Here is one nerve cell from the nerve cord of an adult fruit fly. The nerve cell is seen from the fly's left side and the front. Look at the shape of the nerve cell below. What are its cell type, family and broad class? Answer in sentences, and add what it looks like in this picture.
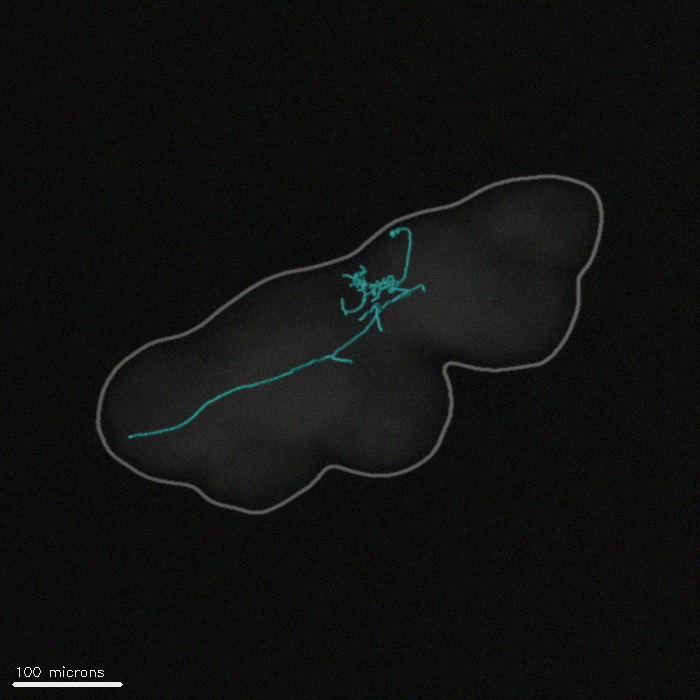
Its cell type is AN19B079. The family is hemilineage 19B. It is an ascending neuron. By the scale bar it is about 300 microns wide in this view. In this view it is wider than it is tall.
